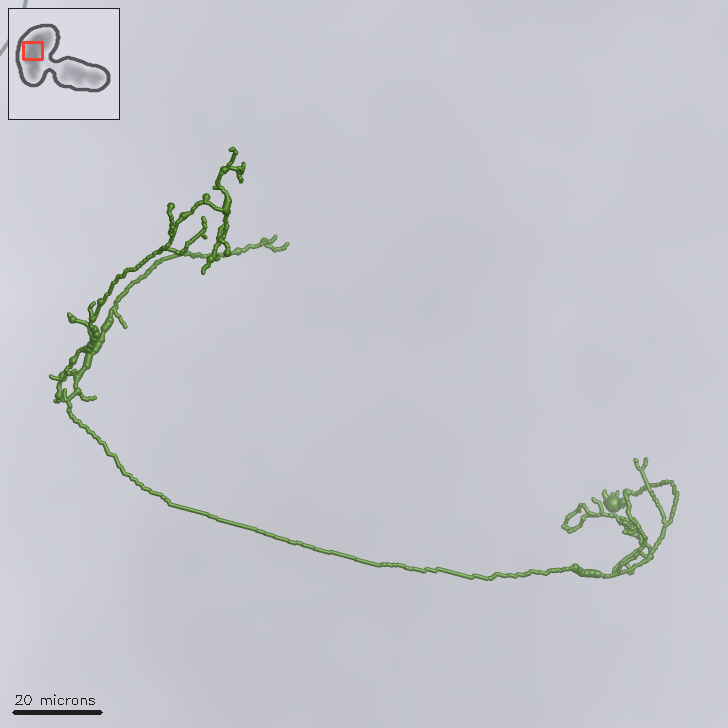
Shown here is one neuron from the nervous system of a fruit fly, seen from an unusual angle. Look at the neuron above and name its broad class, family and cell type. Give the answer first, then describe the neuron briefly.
It is a central-brain intrinsic neuron. Its family is called class Kenyon Cell. Its cell type is KCa'b'-m. It lies in the brain. By the scale bar it is about 150 microns wide in this view.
